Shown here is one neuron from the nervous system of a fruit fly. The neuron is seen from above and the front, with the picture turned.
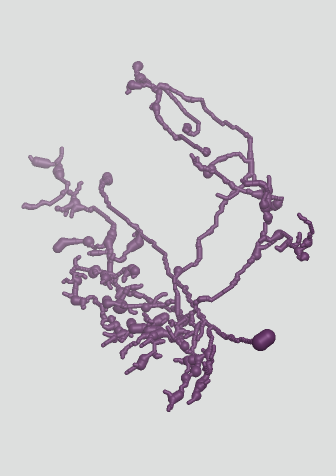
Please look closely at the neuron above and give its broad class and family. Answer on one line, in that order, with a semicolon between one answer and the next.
optic-lobe intrinsic neuron; Tlp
